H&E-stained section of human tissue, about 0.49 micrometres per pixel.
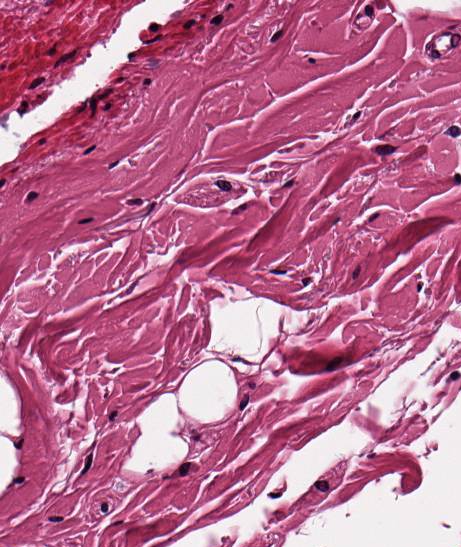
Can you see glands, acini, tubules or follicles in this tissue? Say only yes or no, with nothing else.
No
